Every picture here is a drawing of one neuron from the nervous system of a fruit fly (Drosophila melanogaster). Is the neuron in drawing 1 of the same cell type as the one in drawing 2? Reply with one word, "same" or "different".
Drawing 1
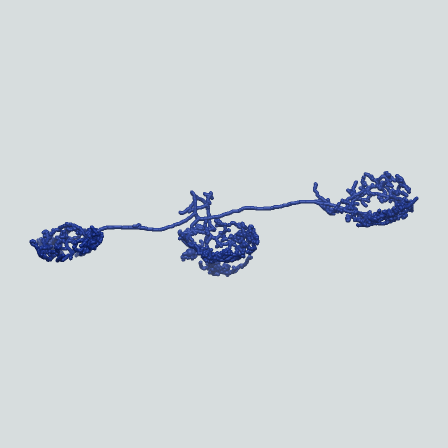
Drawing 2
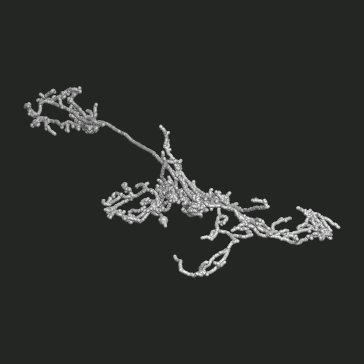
same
